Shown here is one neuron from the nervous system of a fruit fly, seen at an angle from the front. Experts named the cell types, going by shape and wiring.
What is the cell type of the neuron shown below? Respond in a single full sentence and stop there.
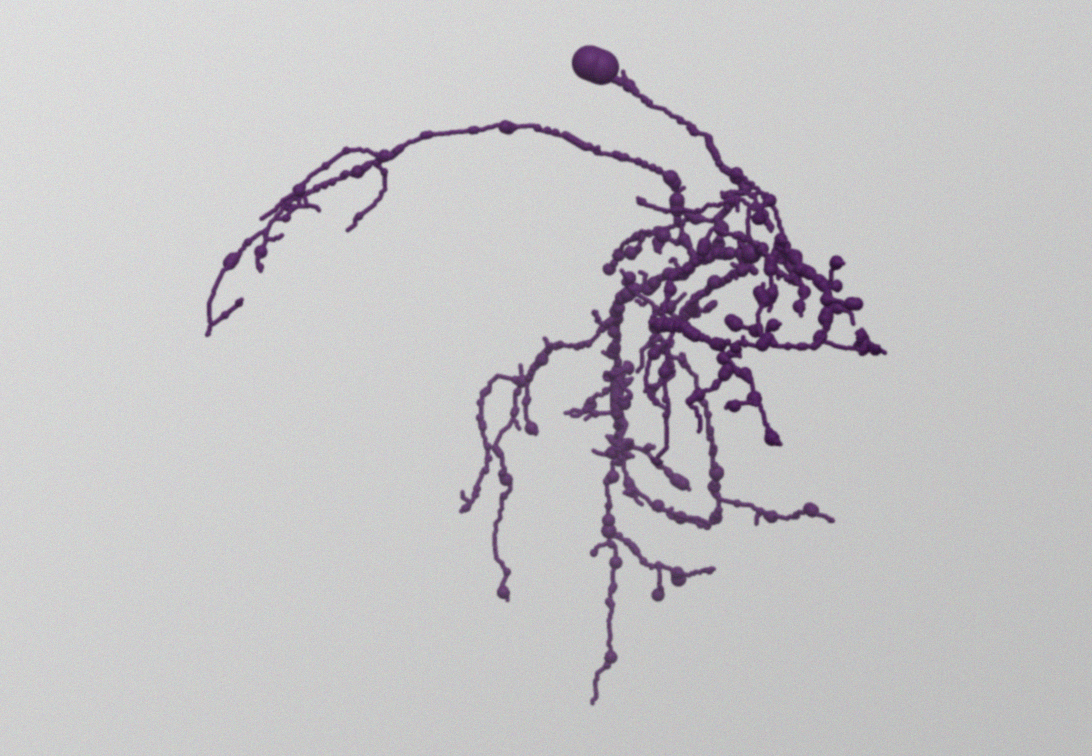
By cell type, this neuron is classified as SLP460.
